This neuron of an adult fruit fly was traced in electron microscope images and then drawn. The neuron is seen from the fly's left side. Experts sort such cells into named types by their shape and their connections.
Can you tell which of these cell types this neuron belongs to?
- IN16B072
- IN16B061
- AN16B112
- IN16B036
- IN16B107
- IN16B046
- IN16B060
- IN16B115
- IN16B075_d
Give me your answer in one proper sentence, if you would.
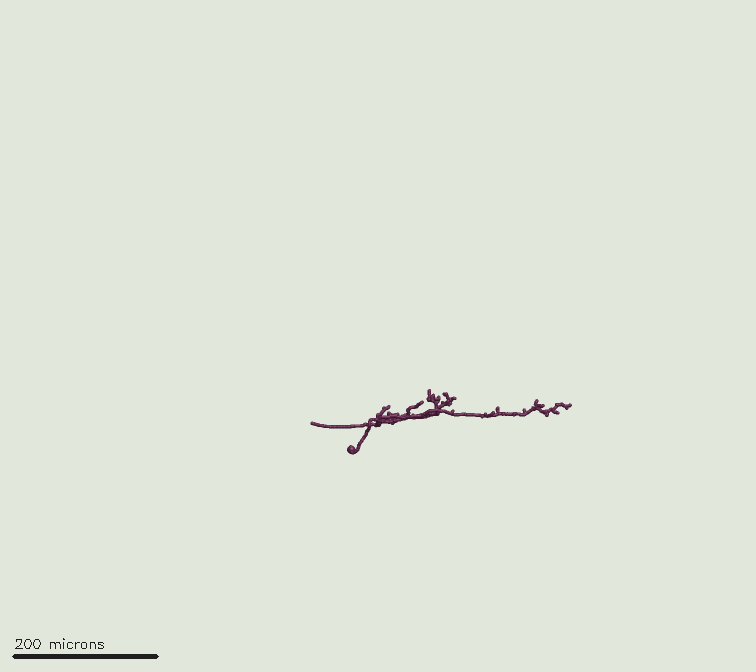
The type assigned to this neuron is IN16B046.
